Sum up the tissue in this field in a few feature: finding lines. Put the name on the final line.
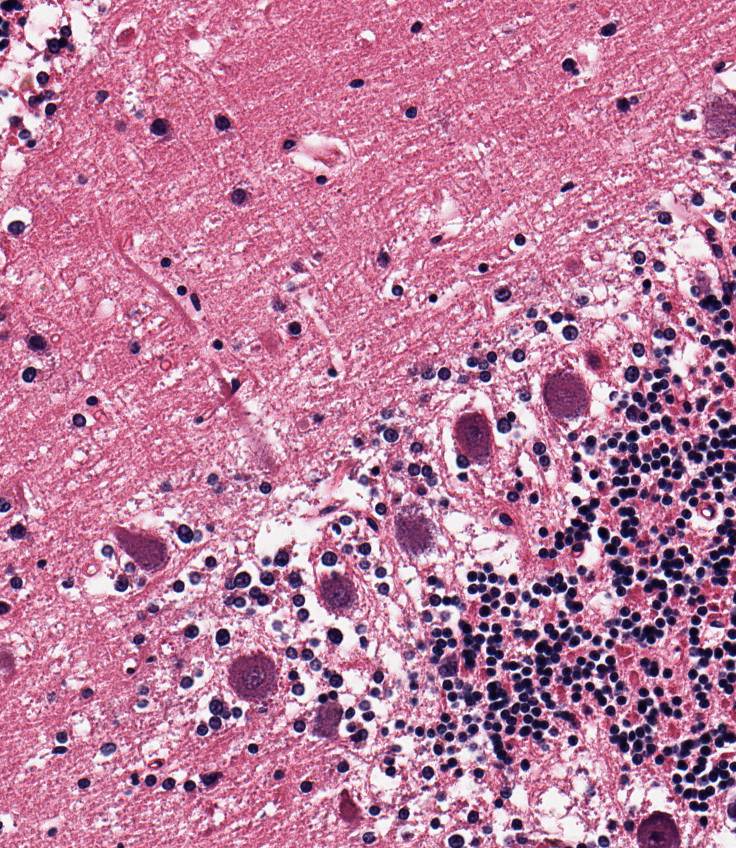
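Layout: pale layer, few nuclei, upper left; densely cellular layer, lower right
Upper-left layer: fine pink fibrillar neuropil, scattered small dark nuclei
Lower-right layer: small round dark nuclei, closely packed, almost no cytoplasm visible
Purkinje cells: rounded to flask-shaped, abundant finely granular purple cytoplasm
Name: cerebellum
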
